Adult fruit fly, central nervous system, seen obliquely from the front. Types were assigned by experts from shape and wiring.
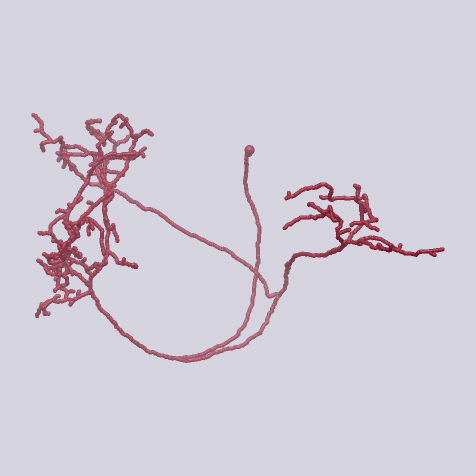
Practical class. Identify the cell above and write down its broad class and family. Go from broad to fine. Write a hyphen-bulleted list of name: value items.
- broad class: central-brain intrinsic neuron
- family: hemilineage DM1_antero_dorsal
